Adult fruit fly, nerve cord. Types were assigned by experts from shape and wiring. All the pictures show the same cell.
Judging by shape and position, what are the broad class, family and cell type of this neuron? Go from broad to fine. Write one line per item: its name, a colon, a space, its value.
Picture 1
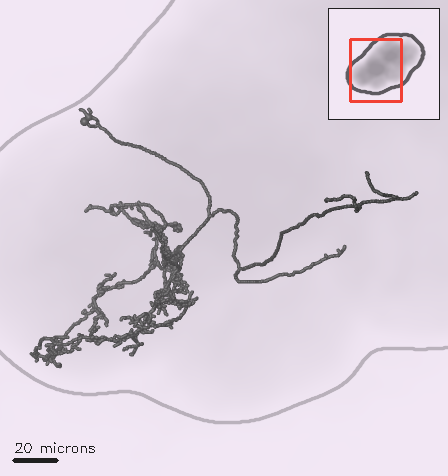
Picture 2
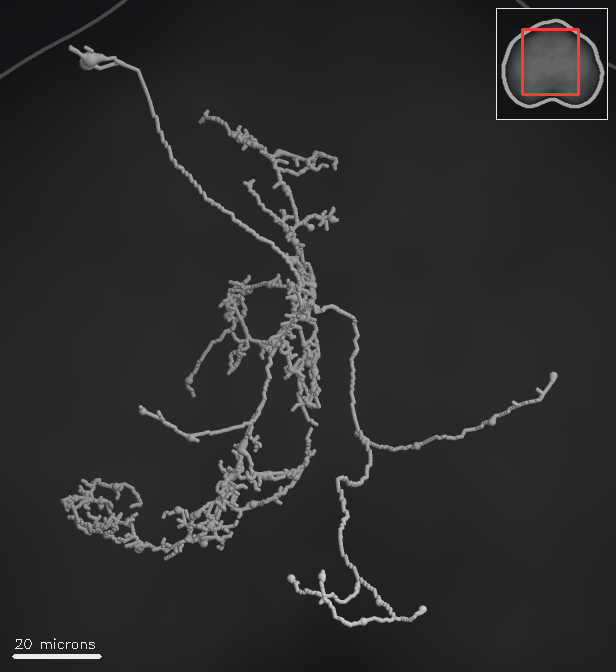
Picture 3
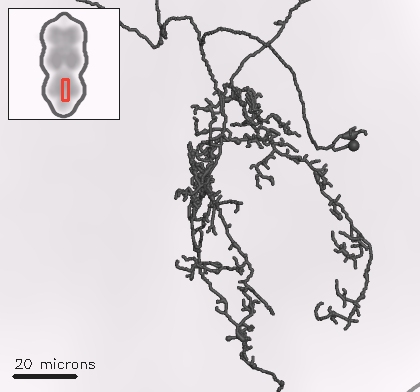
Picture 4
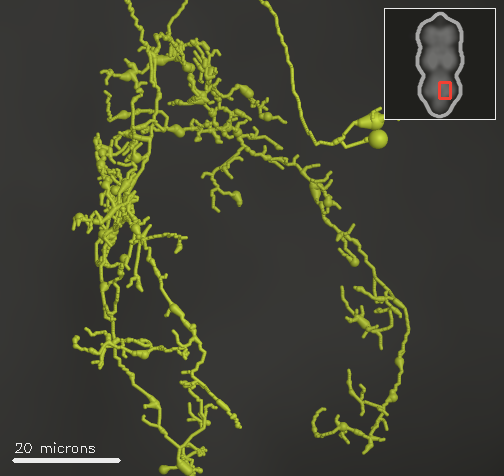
broad class: nerve-cord intrinsic neuron
family: hemilineage 23B
cell type: IN23B060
